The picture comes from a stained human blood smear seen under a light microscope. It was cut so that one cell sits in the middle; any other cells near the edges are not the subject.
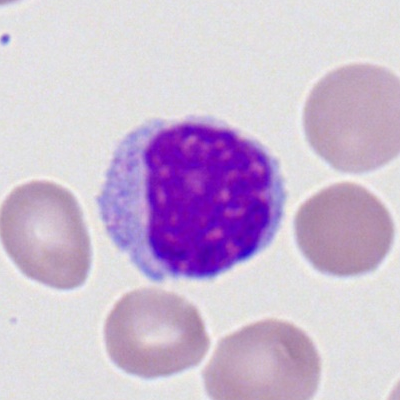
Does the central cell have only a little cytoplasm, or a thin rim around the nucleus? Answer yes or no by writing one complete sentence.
Yes, the cytoplasm forms only a narrow rim around its nucleus.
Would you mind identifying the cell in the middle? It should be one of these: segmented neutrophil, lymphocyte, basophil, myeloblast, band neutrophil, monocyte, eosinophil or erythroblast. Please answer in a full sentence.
The central element of this crop is a cell, namely a lymphocyte.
